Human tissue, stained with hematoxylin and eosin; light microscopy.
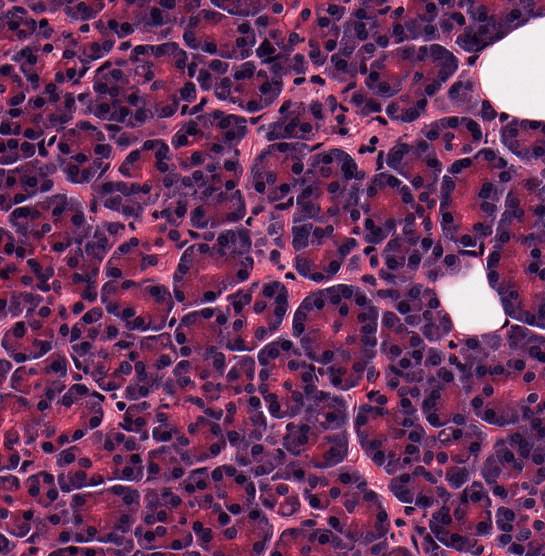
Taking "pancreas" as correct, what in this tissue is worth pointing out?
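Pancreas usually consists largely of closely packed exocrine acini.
Matches: whole field filled with closely packed rounded acini.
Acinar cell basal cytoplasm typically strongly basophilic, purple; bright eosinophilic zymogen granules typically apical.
Matches: round dark nuclei basal, toward outer edge of each acinus; basal cytoplasm purple, cytoplasm toward acinus centre pink.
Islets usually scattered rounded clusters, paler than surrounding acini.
Does not match: no paler rounded clusters; acini fill the field. Only thin strands of pink connective tissue between acini.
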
